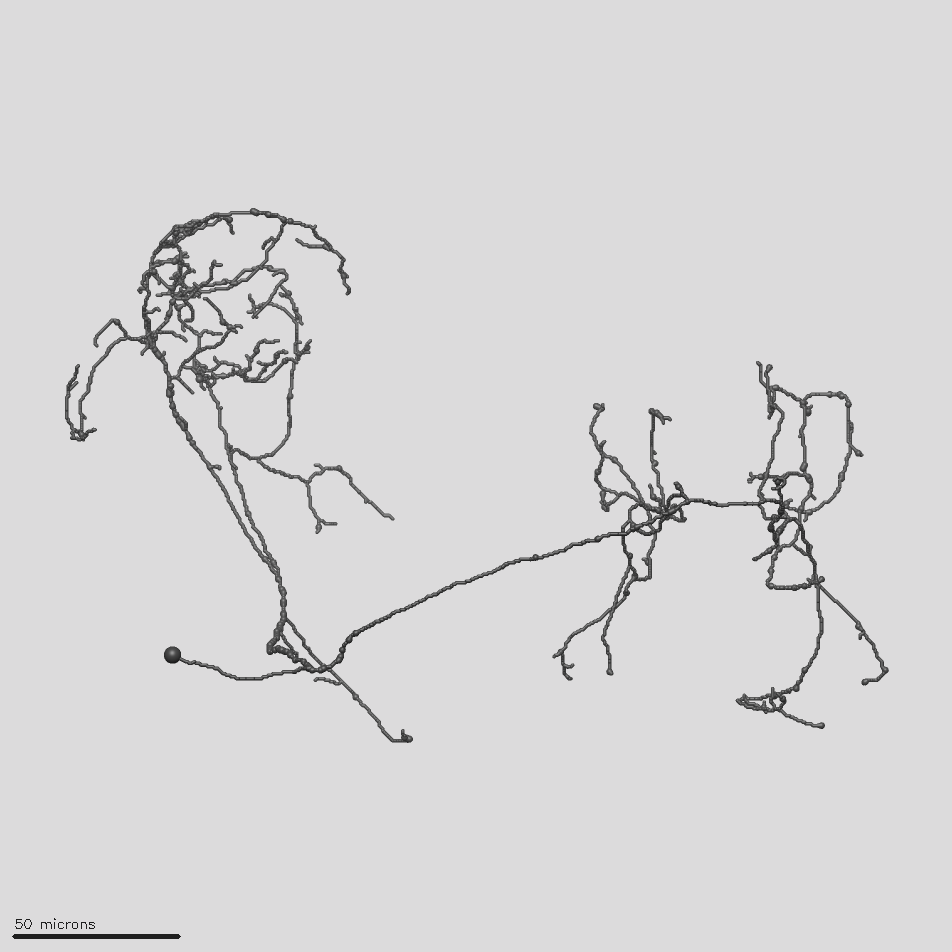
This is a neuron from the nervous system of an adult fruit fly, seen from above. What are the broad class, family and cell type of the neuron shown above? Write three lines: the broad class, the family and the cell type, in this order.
central-brain intrinsic neuron
hemilineage LHp2
AVLP470_a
